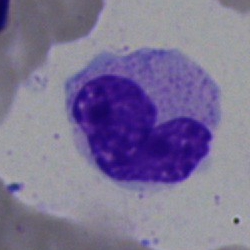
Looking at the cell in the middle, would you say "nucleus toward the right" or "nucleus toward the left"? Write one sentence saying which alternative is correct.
To the right of the nucleus lies the bulk of the cytoplasm.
